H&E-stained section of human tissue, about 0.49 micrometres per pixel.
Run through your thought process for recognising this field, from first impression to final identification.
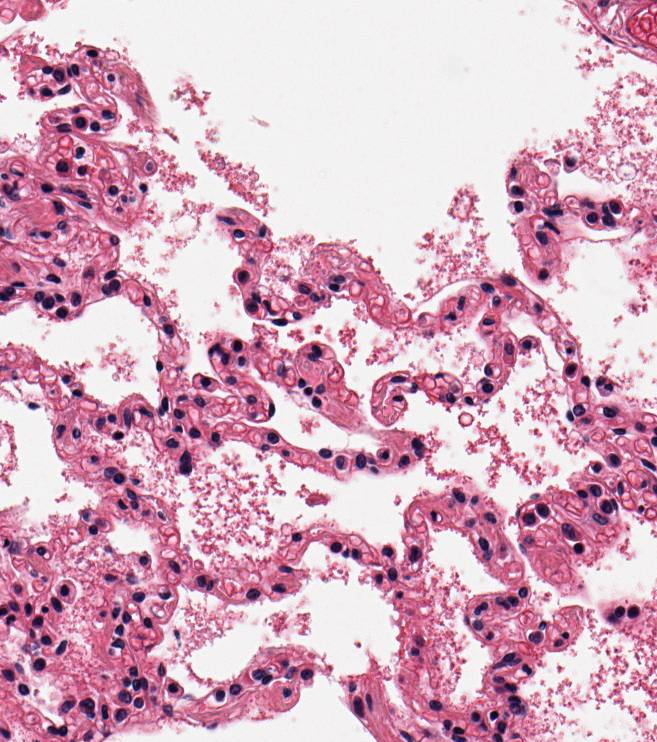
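Mostly alveolus, this one. What settles it is the meshwork of thin, branching, wavy septa separating open spaces, the biggest of them at top centre.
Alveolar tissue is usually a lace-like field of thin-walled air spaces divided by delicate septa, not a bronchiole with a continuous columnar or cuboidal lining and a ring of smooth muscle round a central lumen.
The septa here carry capillaries packed with red blood cells, as alveolar septa usually do. Free red blood cells also lie loosely scattered in the spaces between them.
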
